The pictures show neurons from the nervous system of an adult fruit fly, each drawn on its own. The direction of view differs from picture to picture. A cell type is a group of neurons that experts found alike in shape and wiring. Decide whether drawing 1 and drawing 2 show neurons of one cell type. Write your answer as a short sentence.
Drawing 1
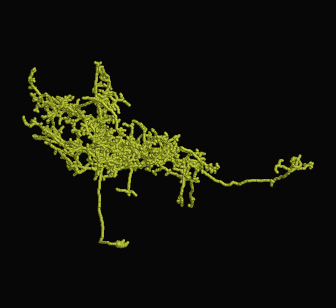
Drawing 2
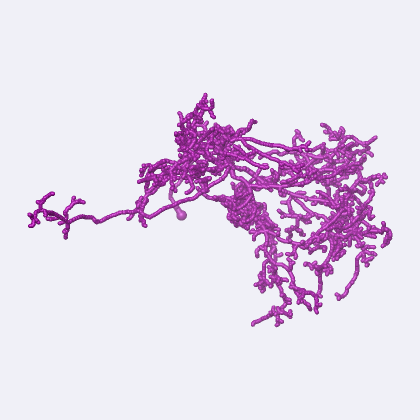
They are of the same cell type.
